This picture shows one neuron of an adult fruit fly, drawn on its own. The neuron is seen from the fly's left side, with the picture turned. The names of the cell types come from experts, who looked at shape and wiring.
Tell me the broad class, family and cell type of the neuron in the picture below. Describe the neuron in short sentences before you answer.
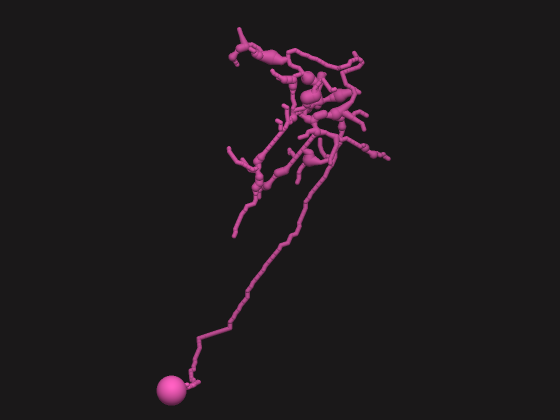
In this view it is taller than it is wide. This is an optic-lobe intrinsic neuron. Its family is Dm. It is of cell type Dm2.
